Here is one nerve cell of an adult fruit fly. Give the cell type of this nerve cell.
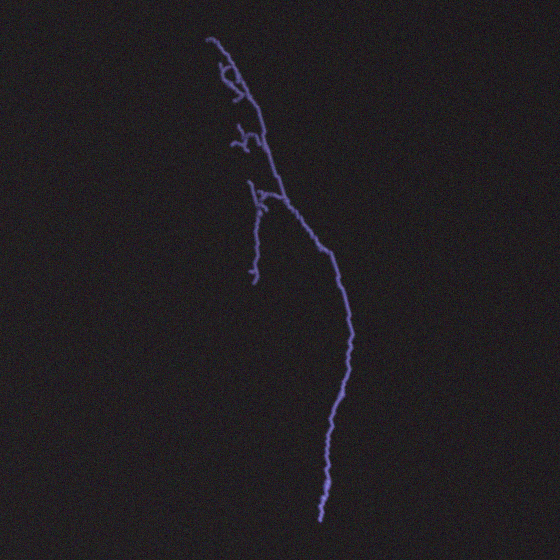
LgLG1b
